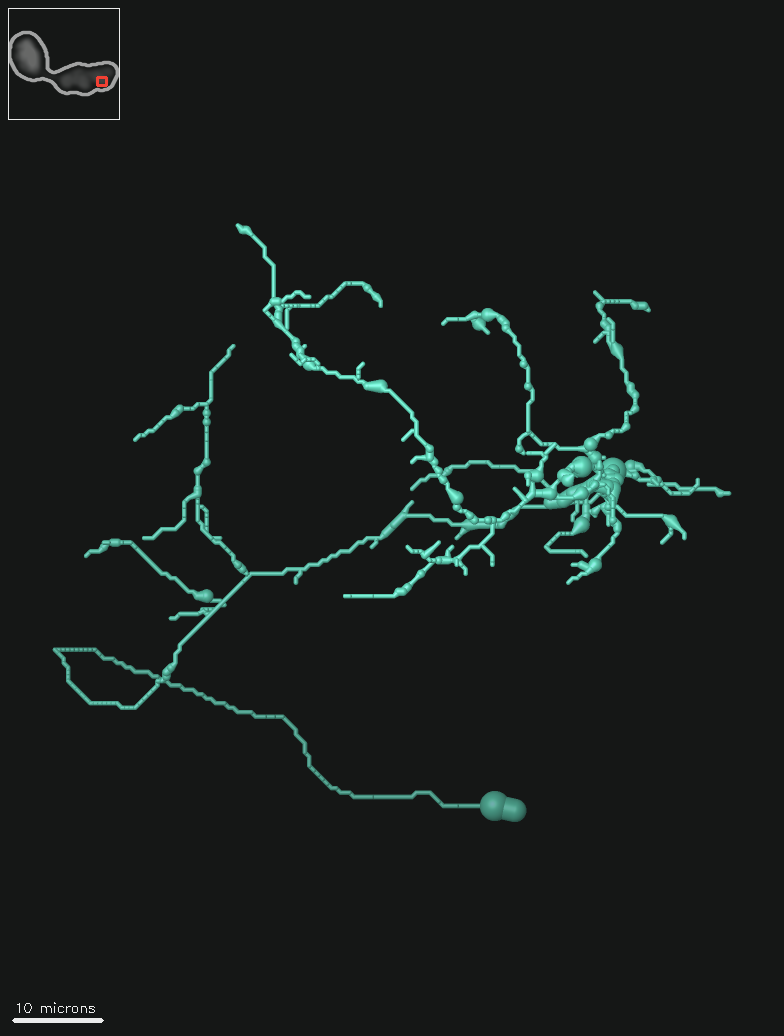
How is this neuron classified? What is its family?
hemilineage 14A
